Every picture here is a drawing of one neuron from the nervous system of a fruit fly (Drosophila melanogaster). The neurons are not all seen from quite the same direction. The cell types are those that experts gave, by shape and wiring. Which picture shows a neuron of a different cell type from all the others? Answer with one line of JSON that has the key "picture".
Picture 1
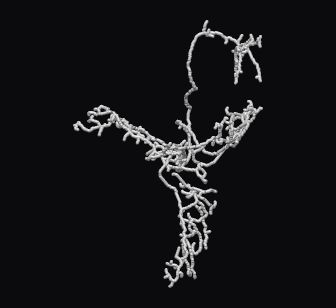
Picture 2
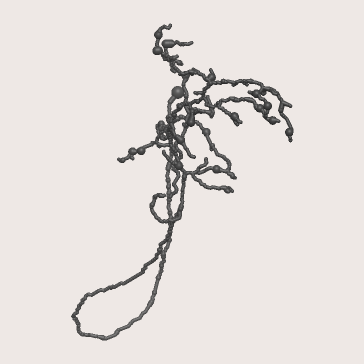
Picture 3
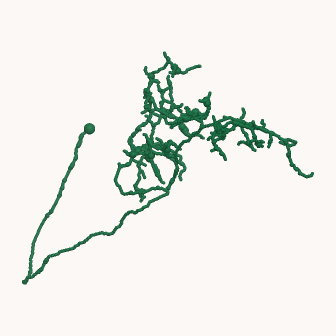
{"picture": 1}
